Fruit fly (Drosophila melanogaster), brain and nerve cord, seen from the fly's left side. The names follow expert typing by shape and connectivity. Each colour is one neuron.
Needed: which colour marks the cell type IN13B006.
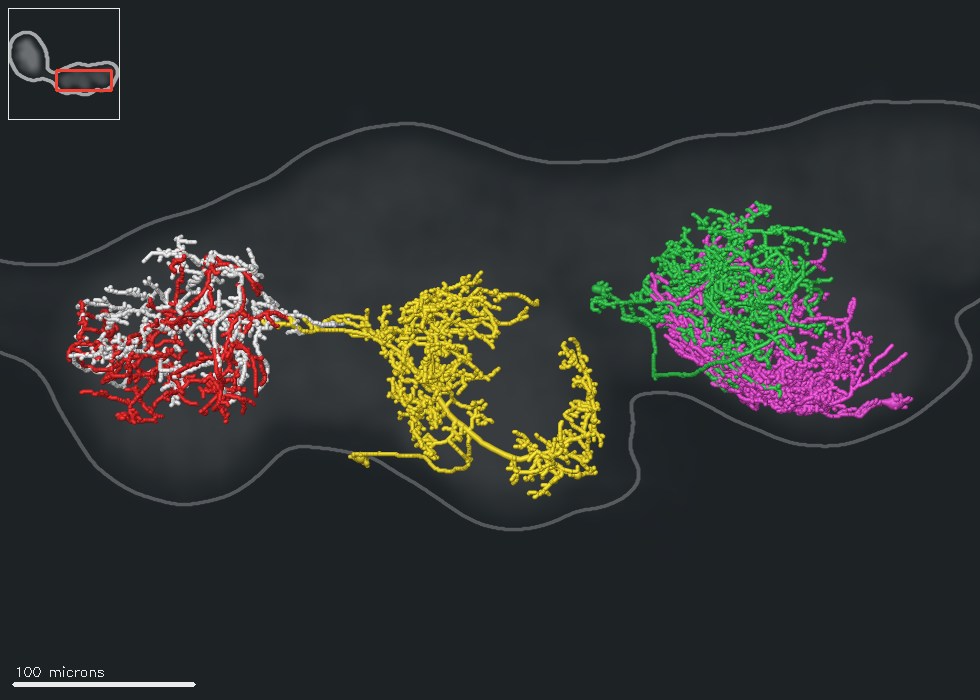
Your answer: yellow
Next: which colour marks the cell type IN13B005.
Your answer: magenta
